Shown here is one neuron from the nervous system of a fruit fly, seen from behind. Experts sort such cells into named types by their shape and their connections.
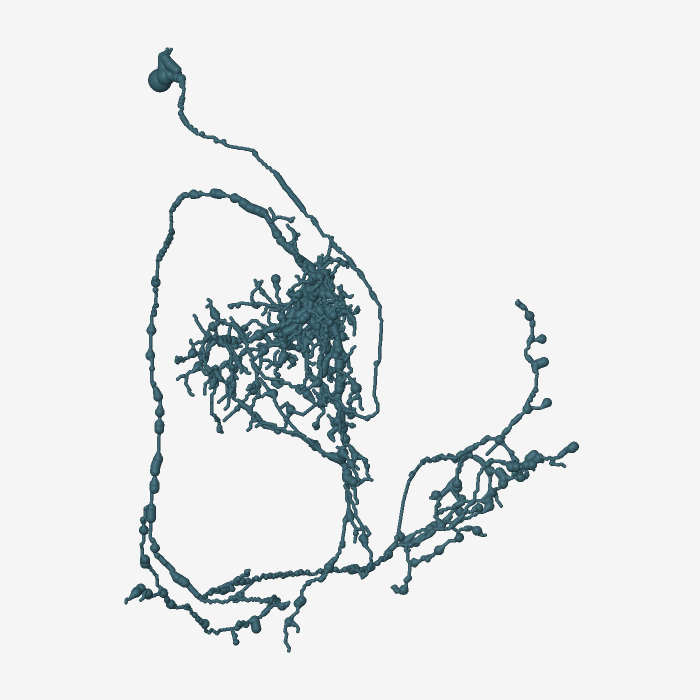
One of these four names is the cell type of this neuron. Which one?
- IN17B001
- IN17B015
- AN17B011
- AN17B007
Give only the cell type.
IN17B015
